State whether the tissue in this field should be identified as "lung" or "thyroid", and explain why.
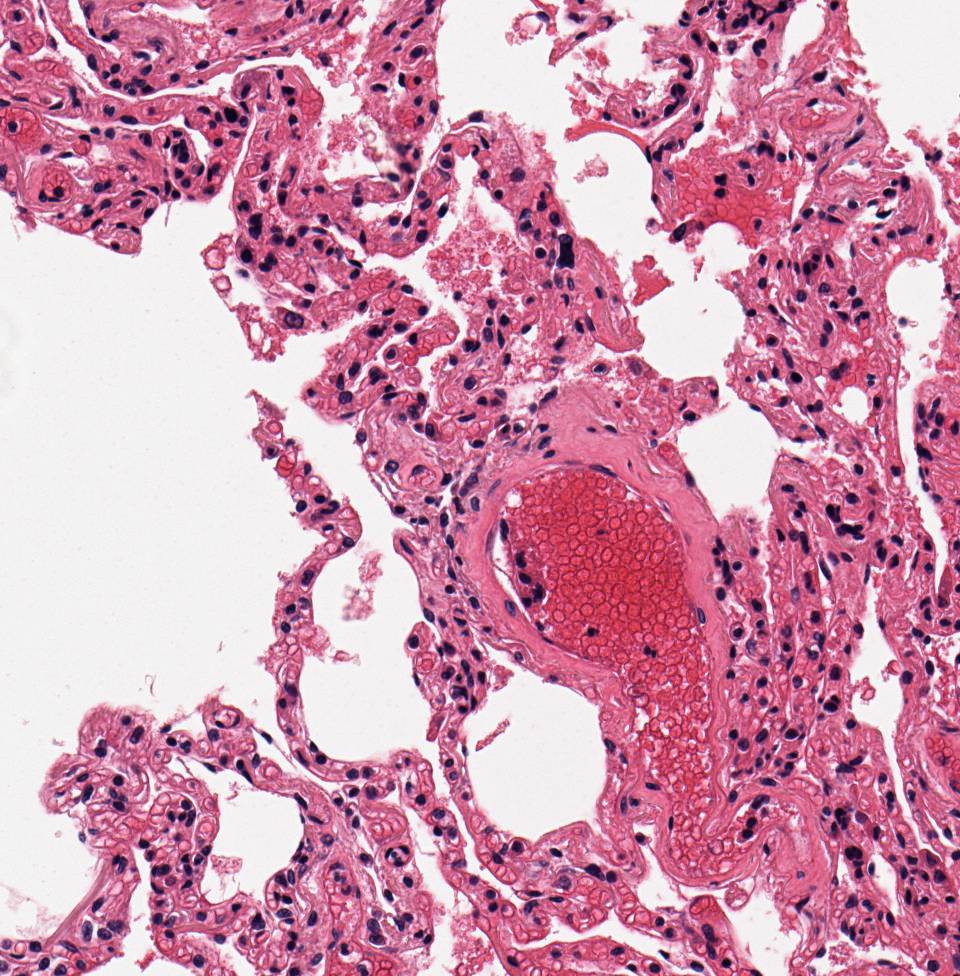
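It's lung. What settles it is the meshwork of thin branching septa around empty spaces, the biggest one at the left.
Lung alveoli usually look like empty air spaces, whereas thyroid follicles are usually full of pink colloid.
A large vessel just right of centre is packed with red blood cells, and the septal nuclei are small, round to oval and dark. One space at the upper centre is partly filled with granular pink material and scattered loose cells.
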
